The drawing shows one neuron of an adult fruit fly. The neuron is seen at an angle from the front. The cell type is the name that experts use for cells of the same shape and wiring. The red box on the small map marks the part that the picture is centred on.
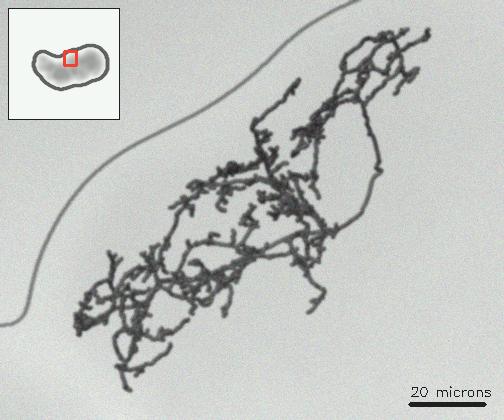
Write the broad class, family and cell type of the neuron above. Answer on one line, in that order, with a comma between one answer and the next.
central-brain intrinsic neuron, hemilineage LHp3, CB3240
